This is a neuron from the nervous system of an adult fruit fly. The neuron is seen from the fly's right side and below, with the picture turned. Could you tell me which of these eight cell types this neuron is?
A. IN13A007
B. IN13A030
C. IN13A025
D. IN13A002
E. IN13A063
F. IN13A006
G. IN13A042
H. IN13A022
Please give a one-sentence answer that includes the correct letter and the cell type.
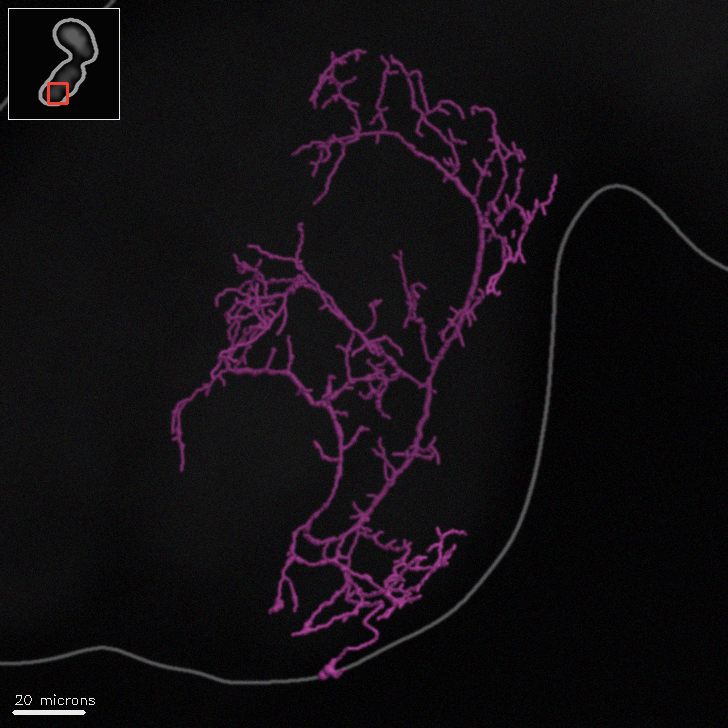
Option B gives IN13A030 as the cell type of the neuron.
